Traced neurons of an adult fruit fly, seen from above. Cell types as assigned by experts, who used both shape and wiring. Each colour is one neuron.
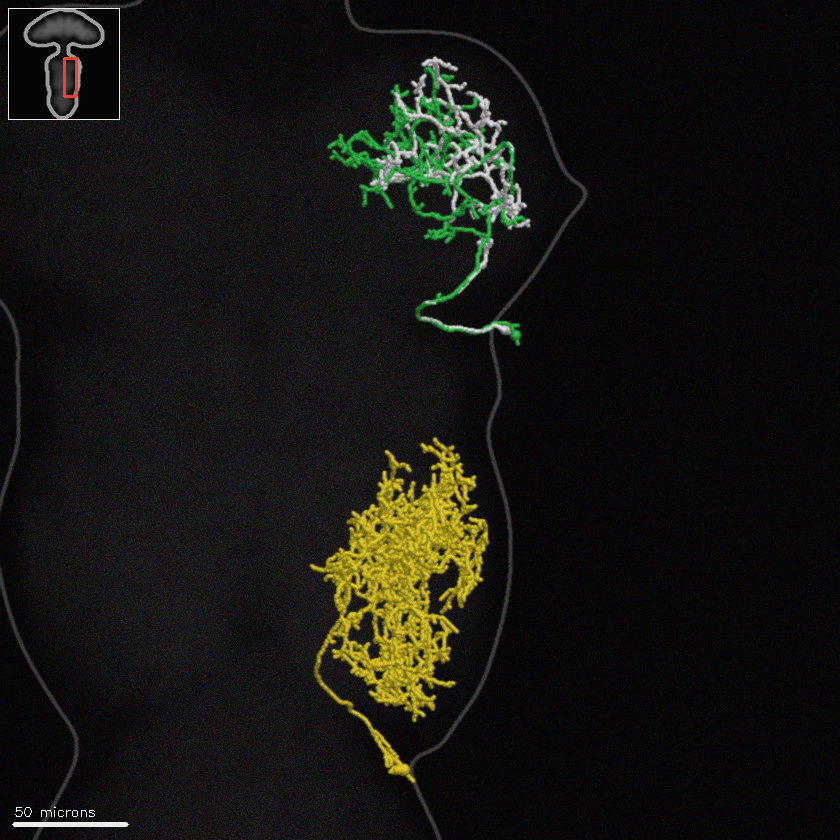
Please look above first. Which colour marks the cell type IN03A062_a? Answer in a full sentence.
The colour is green.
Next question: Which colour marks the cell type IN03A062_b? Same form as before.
The colour is white.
